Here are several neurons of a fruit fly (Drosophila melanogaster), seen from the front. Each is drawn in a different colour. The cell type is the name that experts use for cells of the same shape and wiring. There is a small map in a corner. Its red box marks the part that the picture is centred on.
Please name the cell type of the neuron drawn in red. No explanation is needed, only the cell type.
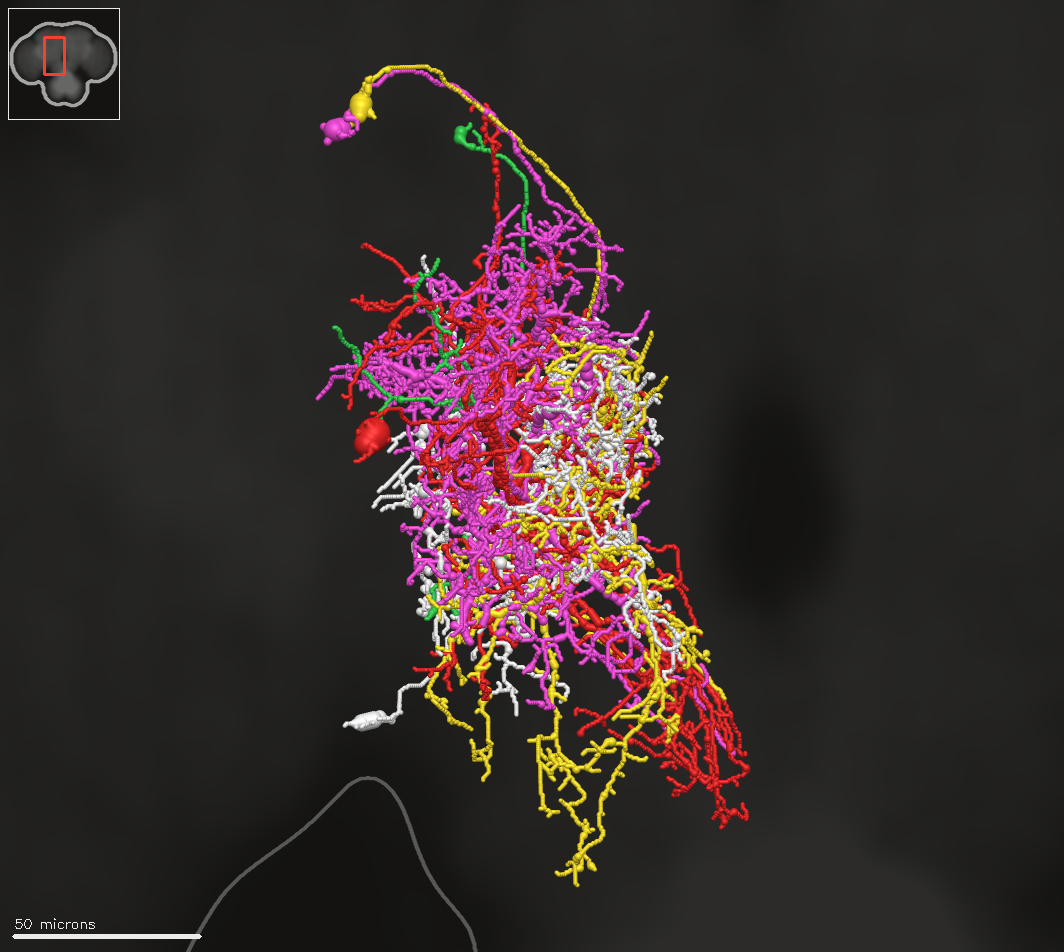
PS059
